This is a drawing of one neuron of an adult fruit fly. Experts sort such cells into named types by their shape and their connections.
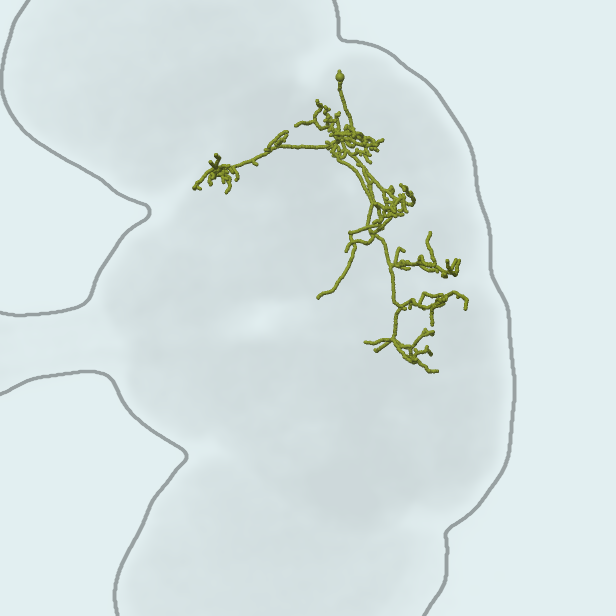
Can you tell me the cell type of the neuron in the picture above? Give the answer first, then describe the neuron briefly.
Its cell type is PLP123. It is a central-brain intrinsic neuron. The cell body can be seen at the top of the picture. As drawn here it is about as wide as it is tall.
